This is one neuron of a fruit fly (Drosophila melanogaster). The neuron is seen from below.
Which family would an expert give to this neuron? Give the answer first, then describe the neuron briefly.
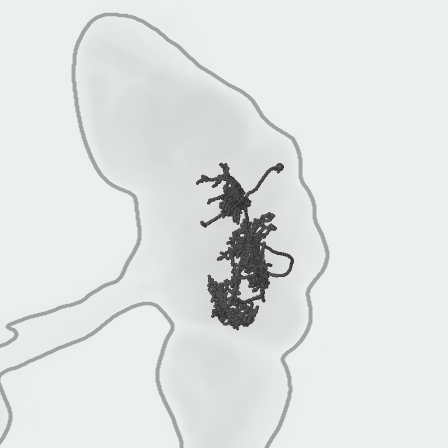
Its family is hemilineage CREa1_ventral. It is a central-brain intrinsic neuron. It lies in the brain. In this view it is taller than it is wide.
